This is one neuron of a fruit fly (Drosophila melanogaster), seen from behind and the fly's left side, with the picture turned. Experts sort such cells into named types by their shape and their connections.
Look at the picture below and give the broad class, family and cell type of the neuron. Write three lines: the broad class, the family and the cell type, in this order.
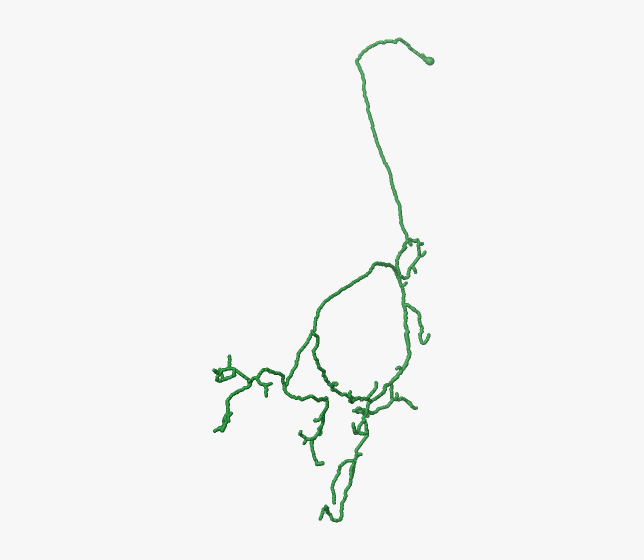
central-brain intrinsic neuron
hemilineage SMPad2
PS005_a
